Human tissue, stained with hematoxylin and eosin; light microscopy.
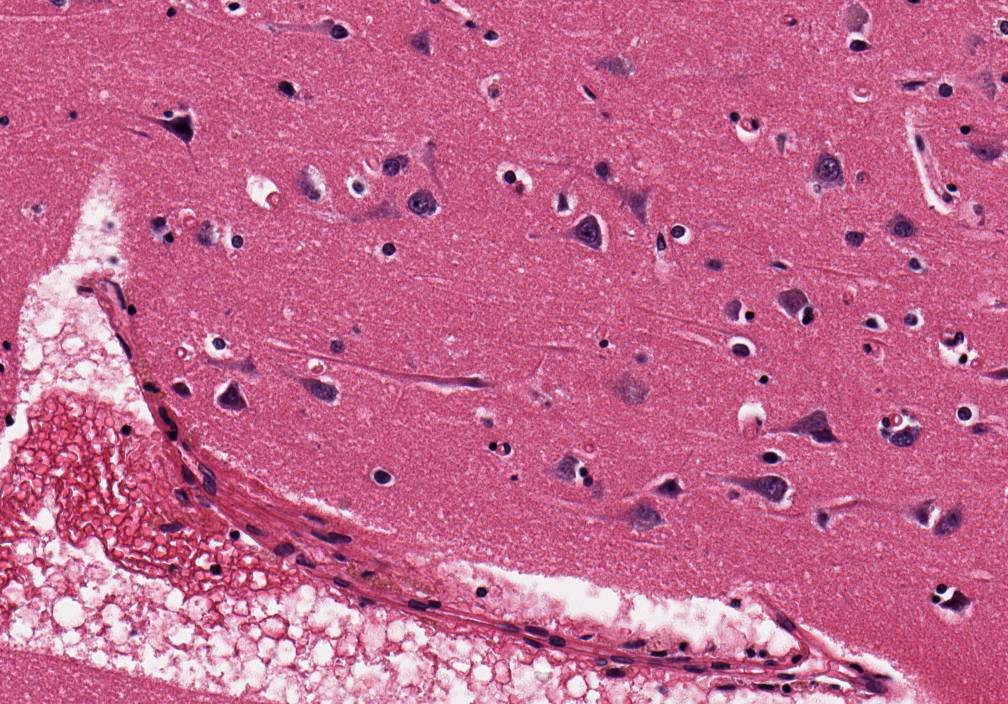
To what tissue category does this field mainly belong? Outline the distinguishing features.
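The field is cerebral cortex. Most of the field is finely granular pink neuropil, with cells scattered singly and no epithelium or glands. Neurons with triangular cell bodies and purple cytoplasm lie in the upper and right parts, among many small, round, dark nuclei with little visible cytoplasm.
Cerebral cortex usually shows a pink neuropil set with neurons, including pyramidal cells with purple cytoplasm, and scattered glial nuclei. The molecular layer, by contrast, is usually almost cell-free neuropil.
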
